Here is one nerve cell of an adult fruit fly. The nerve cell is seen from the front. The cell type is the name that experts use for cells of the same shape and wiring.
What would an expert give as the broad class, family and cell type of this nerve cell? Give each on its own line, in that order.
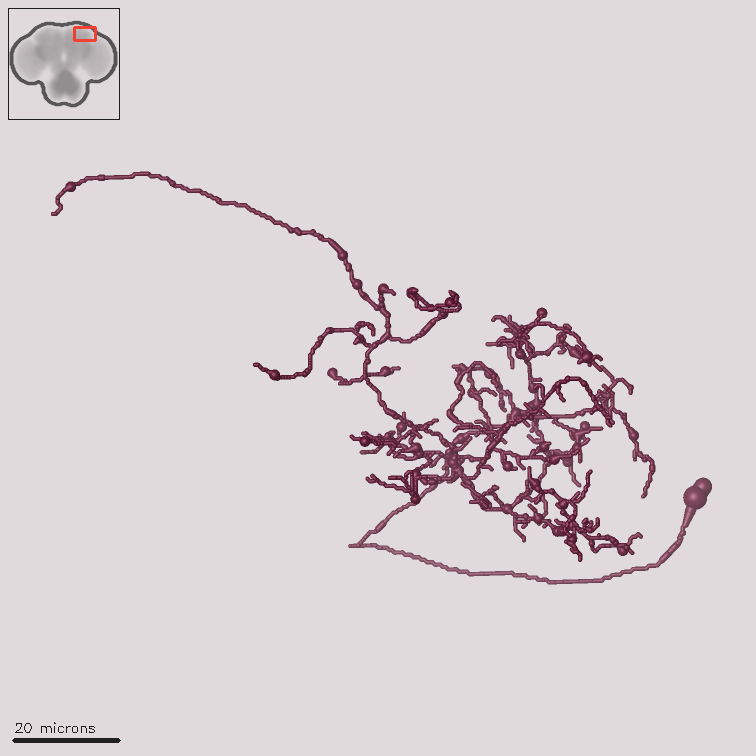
central-brain intrinsic neuron
hemilineage LHp1
CB1981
